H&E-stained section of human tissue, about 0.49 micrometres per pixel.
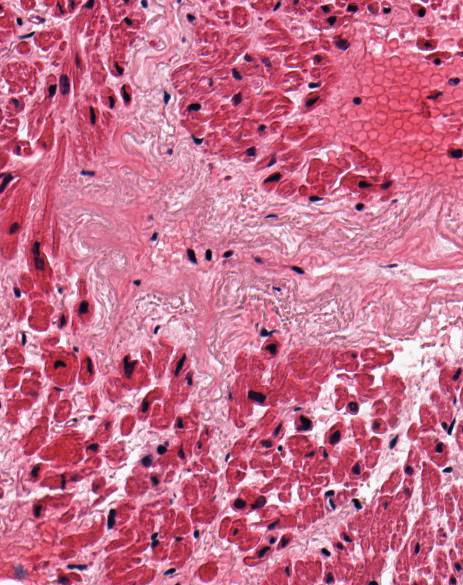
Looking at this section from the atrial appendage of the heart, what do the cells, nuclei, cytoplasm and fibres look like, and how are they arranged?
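In the lower half, most of the muscle fibres are cut across, so you see rounded or polygonal profiles. Along the upper left edge, some are cut lengthwise and run roughly up and down. Their nuclei sit centrally in the cells, not at the edges. The cytoplasm is a deep, fairly even pink.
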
